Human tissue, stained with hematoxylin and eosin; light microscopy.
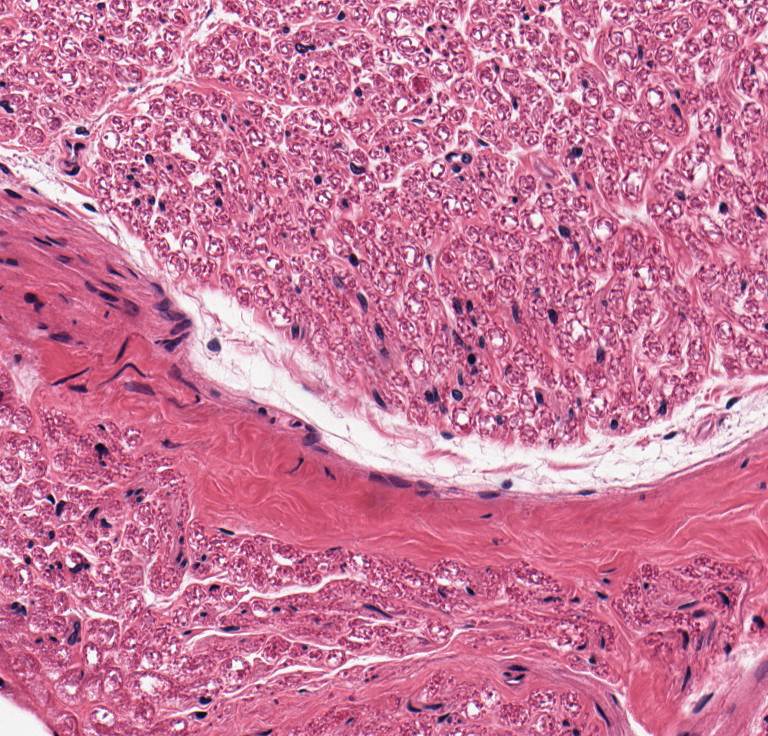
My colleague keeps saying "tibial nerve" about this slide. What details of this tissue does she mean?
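This is tibial nerve.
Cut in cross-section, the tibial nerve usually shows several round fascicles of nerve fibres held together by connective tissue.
Here a band of dense pink fibrous tissue curves across the middle, from the left edge to the lower right, separating upper and lower bundles of fibres.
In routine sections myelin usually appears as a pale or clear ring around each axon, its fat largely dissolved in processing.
The upper bundle is packed with small round profiles cut across, each a pink central dot within a pale ring.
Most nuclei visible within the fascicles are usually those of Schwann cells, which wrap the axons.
Dark oval and elongated nuclei sparsely scattered among the upper bundle's profiles agree with this. Flattened dark spindle-shaped nuclei line the upper edge of the fibrous band beside a white cleft.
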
